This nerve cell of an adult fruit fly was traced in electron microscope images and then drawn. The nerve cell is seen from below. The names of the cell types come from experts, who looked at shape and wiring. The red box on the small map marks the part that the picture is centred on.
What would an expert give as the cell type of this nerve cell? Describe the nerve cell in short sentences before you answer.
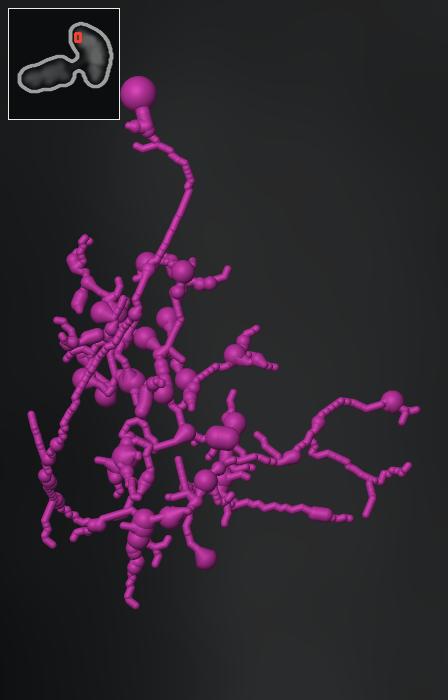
It is in the brain and does not reach the nerve cord. The picture shows dozens of branch ends. This is an optic-lobe intrinsic neuron. Its cell type is Cm3.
